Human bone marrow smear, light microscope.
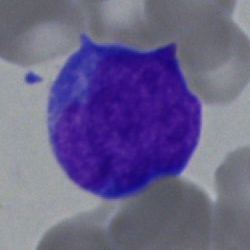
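Blast, the central cell in this stained bone marrow smear. Its outline looks roughly round, with two small pointed projections rising from the top edge. The nucleus seems to fill nearly the whole cell. I can find no granules in the cytoplasm.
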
